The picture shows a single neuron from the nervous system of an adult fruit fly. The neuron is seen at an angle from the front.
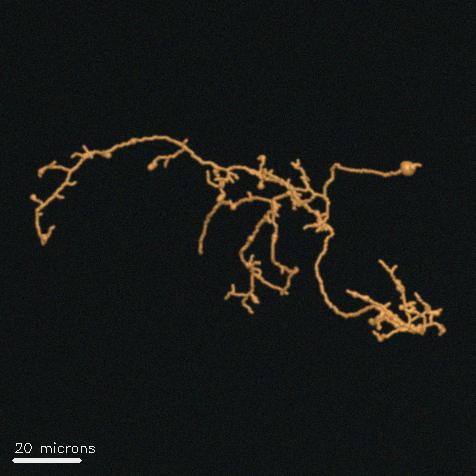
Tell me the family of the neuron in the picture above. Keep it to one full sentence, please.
The neuron sits within family hemilineage CLp1.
